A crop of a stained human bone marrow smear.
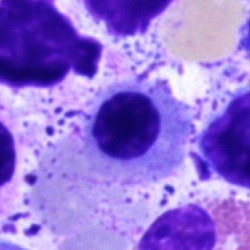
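Erythroblast, the central cell of the marrow smear. Looking closely, the nucleus sits off-centre, toward the upper part of the cell, and its dense chromatin stains dark purple. Around it lies abundant, pale grey-blue cytoplasm, bounded by an outline that is irregular and only faintly defined.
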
